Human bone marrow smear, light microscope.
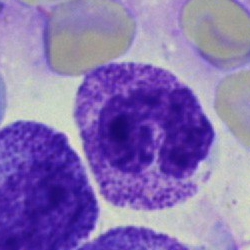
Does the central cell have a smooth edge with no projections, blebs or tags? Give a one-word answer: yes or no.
Yes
